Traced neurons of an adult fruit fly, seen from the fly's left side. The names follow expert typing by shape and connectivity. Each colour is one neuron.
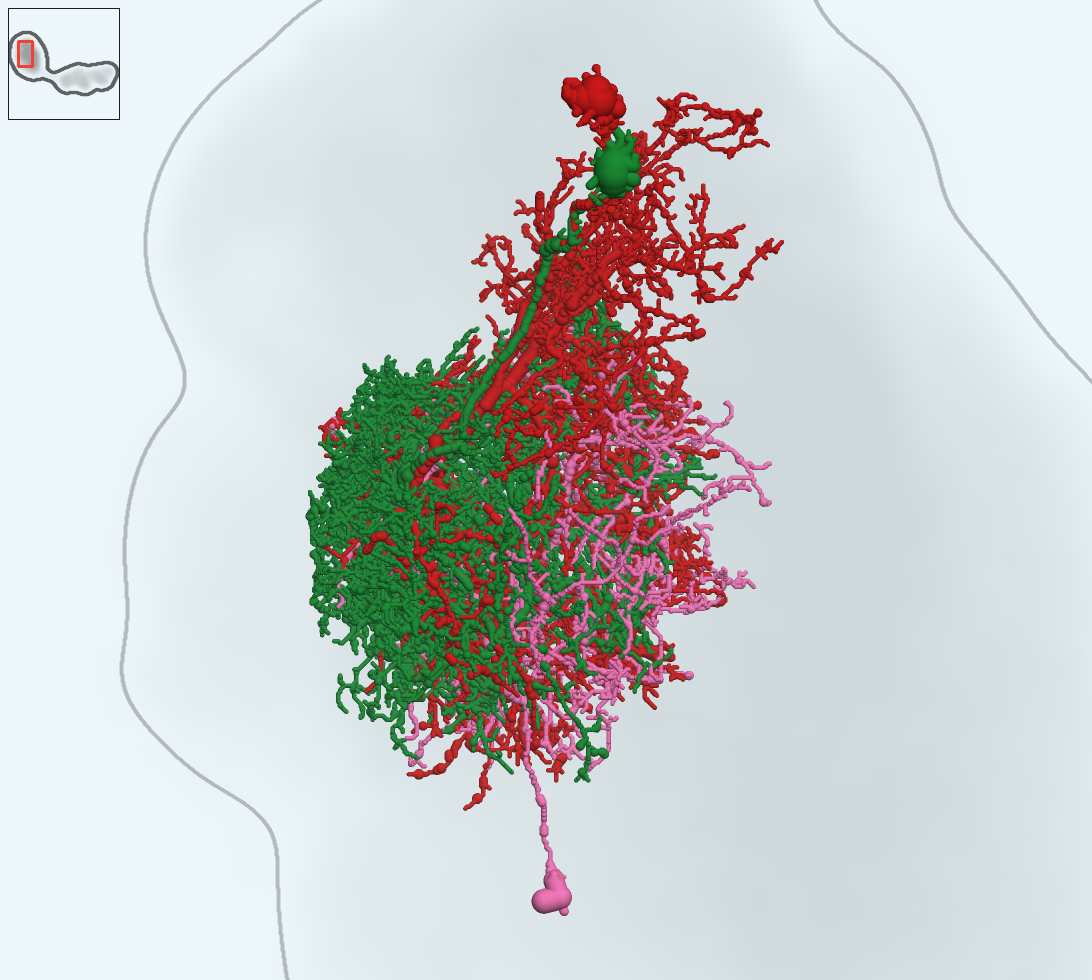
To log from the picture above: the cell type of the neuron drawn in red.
LHAD1g1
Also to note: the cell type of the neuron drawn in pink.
AVLP340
